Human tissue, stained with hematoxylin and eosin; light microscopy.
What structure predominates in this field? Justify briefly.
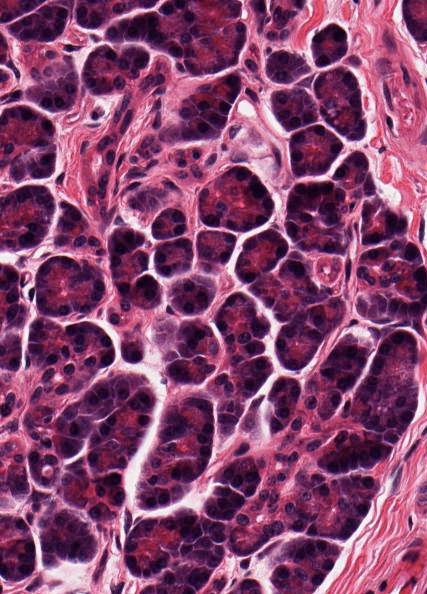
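Exocrine pancreas. Acinar nuclei round, dark, lying toward the outer edge of each acinus. Central cytoplasm of many acini pinker, granular.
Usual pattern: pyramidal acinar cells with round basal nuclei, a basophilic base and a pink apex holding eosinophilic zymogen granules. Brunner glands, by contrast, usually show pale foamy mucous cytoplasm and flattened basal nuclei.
Lumens tiny, mostly hard to see. Thin pink connective tissue strands run between acinar groups.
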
